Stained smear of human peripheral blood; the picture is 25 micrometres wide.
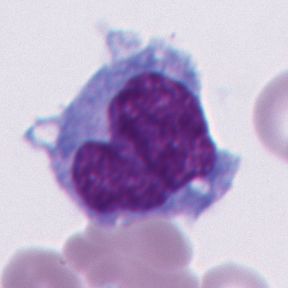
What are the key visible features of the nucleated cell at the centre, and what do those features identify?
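Taking each feature in turn: the outline is irregular and ragged, not smoothly round. Next, the nucleus, folded into two overlapping lobes. Then the cytoplasm, pale greyish blue, with a small clear vacuole beside the nucleus at its lower right. Last, the name: monocyte.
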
